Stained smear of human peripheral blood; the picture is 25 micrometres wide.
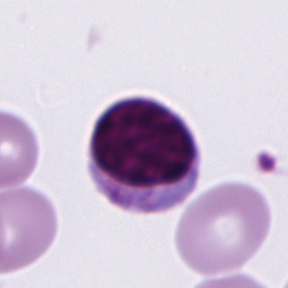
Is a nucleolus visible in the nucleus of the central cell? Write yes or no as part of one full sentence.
No, it is not the case that a nucleolus can be seen in this cell.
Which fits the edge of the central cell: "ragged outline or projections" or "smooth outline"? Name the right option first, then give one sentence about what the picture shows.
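Smooth outline. The cell outline is round and smooth.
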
